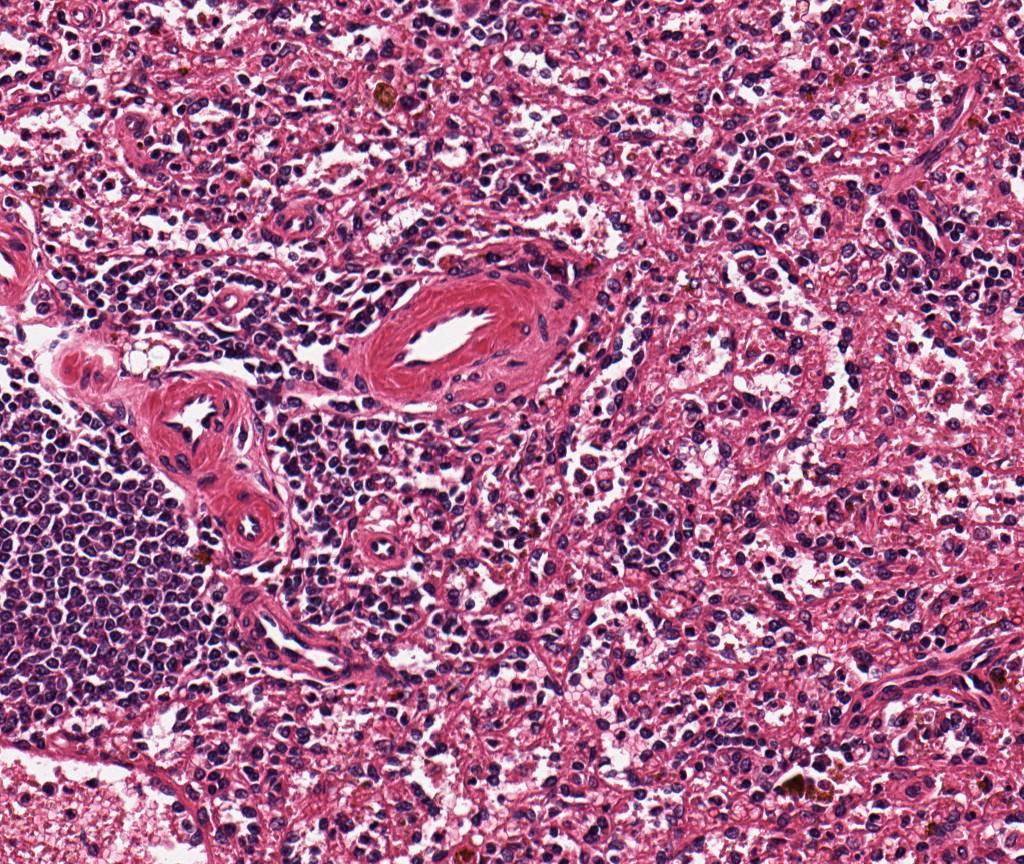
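Spleen: a dense, compact sheet of small lymphocytes, with round, dark, evenly stained nuclei and very little cytoplasm, occupies the left middle and lower left. The right half is a looser meshwork crossed by many small open channels lined by elongated cells and holding pale pink red cells. A patch of loosely packed pale red cells fills the lower left corner.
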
